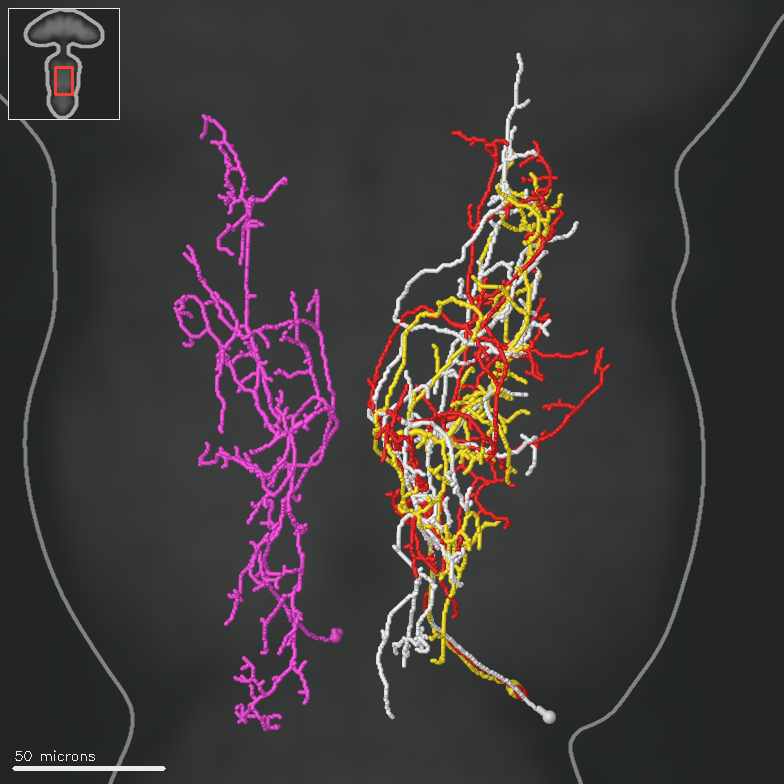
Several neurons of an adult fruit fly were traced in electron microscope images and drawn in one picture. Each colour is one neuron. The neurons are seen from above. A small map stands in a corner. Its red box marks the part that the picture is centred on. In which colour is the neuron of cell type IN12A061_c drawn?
red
